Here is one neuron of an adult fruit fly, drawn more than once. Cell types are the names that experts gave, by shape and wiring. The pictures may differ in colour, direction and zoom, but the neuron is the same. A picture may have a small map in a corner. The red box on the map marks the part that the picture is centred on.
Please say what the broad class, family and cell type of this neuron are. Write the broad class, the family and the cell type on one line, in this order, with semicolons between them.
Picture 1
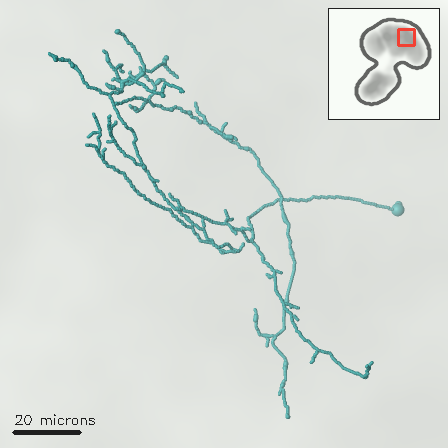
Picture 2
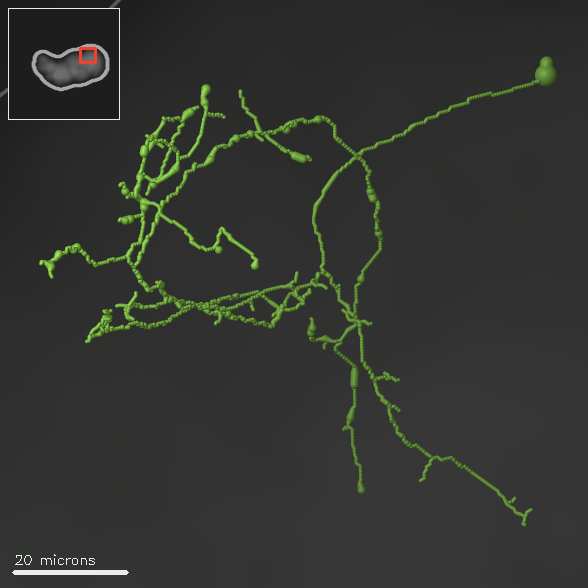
central-brain intrinsic neuron; hemilineage LHp2; SLP322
